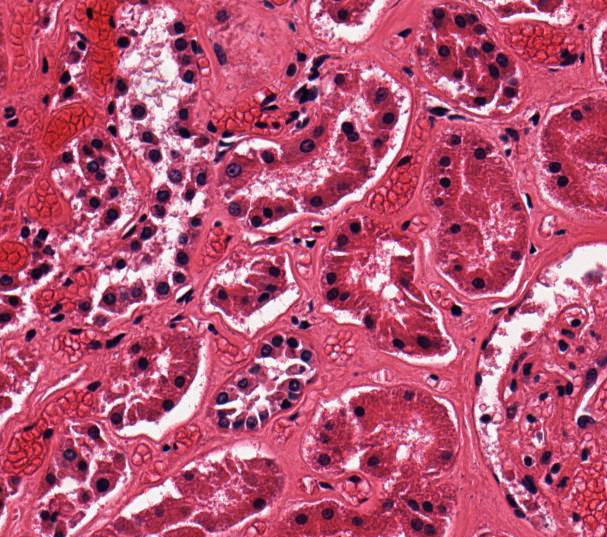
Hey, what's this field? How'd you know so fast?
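Shown here is the cortical labyrinth of the kidney. Closely packed tubules in cross and oblique section fill it.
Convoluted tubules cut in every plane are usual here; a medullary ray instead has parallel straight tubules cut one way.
Most are lined by one layer of cuboidal cells with abundant granular eosinophilic cytoplasm and round, dark nuclei, mostly single.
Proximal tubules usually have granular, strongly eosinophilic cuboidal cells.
Just below the centre, a smaller tubule has cells with less cytoplasm and an open, clear lumen.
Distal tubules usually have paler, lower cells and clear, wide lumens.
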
